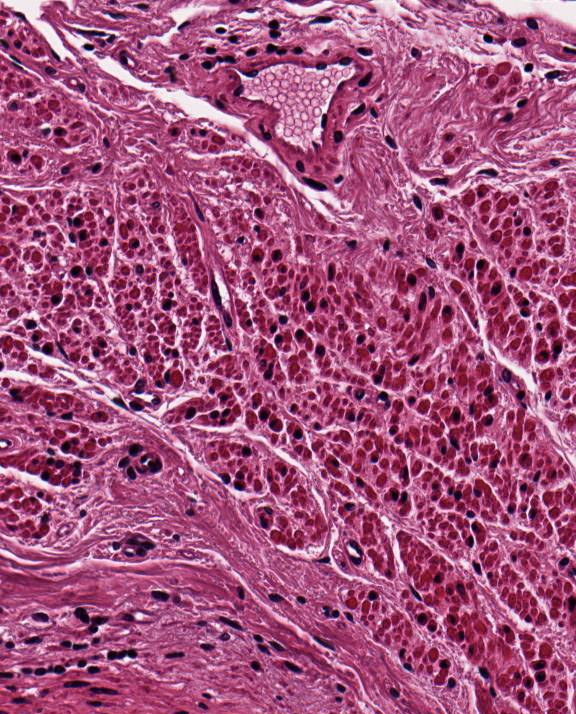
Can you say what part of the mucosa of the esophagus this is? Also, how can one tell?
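So this is smooth muscle. Most of the field is cut across, and the cells show as small rounded profiles packed into bundles, with the dark nucleus roughly central in each.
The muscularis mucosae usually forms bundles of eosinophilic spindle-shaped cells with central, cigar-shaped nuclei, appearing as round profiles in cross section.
The cytoplasm here is a deep red-pink.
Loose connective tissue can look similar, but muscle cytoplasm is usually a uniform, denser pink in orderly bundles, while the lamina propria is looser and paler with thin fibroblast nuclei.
No epithelium appears anywhere.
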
